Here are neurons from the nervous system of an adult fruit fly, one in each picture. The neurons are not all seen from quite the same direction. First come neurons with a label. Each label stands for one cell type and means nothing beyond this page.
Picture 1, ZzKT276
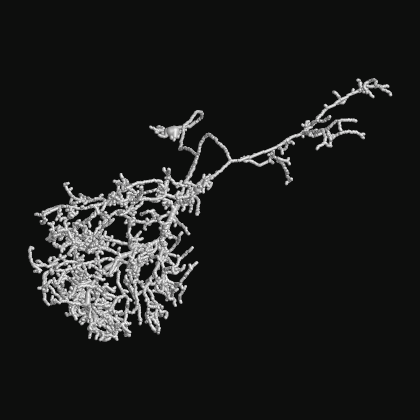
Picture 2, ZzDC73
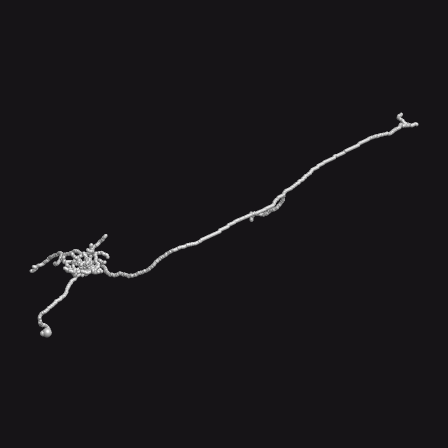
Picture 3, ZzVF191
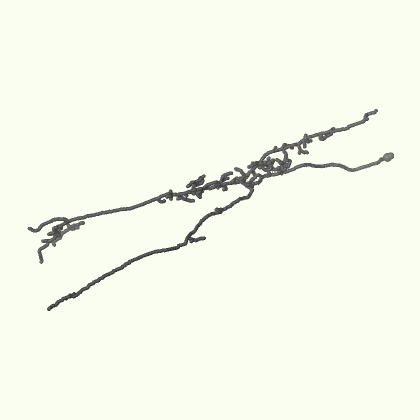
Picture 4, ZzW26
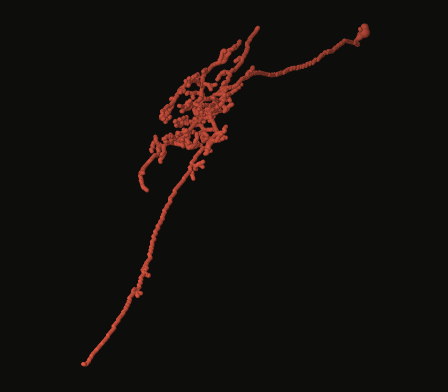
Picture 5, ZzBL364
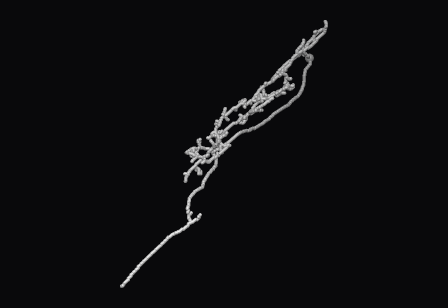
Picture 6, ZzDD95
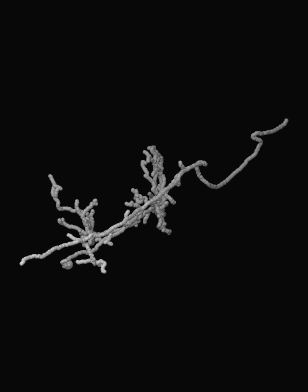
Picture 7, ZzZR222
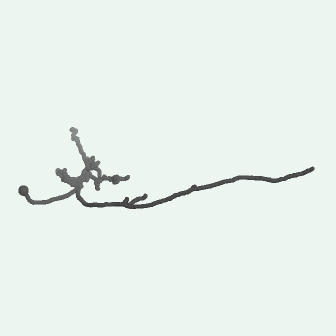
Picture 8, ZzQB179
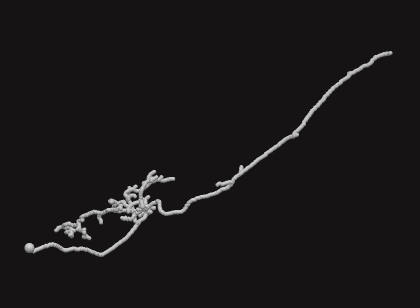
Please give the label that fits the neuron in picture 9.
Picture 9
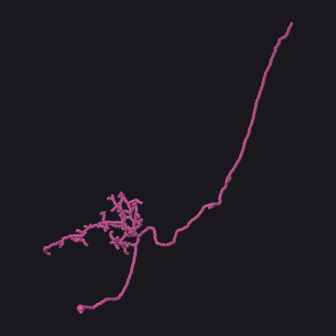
ZzQB179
